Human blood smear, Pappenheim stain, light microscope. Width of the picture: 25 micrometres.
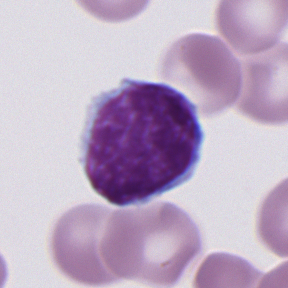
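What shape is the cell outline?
Roughly round, with the upper left edge looking slightly ragged.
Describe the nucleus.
Rounded, with no lobes and no deep indentation.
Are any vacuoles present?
None are seen in the cell.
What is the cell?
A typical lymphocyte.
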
